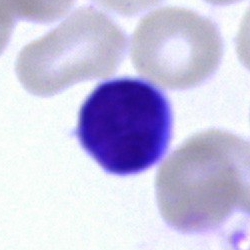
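Lymphocyte in the middle of a stained human bone marrow smear. The nucleus occupies nearly the entire cell, and no nucleoli are visible within it. No granules are visible in the cell. A tiny pale bleb projects from its left edge.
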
